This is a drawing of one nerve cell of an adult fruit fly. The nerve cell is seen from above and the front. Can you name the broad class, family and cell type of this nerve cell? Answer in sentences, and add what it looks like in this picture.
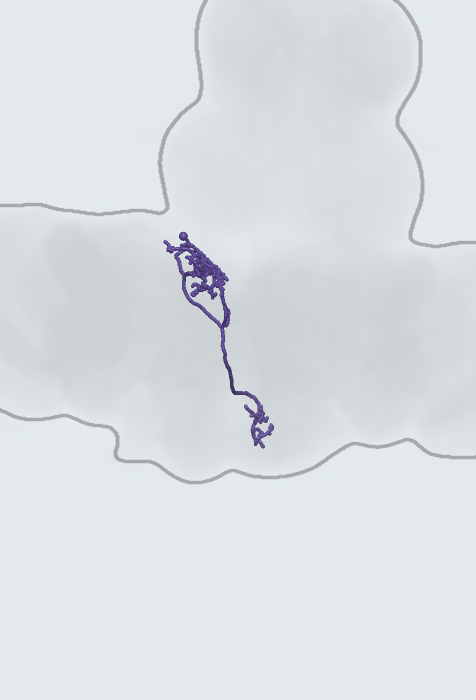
It is a central-brain intrinsic neuron. Its family is hemilineage SMPpv1. Its cell type is CB1379. In this view it is taller than it is wide.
